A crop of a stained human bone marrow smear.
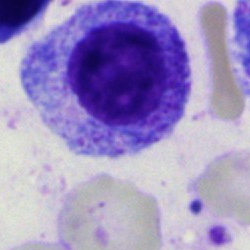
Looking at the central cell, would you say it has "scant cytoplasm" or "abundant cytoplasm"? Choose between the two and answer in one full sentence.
This cell holds plenty of cytoplasm around the nucleus.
